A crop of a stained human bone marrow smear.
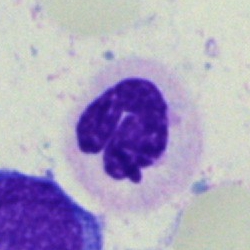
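Segmented neutrophil, the central cell of a stained bone marrow smear. Its outline is roughly round and smooth. The chromatin is dark purple and densely clumped. The cytoplasm is abundant and pale pinkish-lilac, with no vacuoles seen.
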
